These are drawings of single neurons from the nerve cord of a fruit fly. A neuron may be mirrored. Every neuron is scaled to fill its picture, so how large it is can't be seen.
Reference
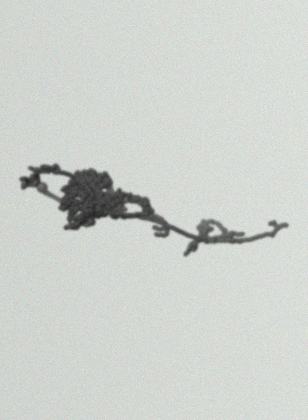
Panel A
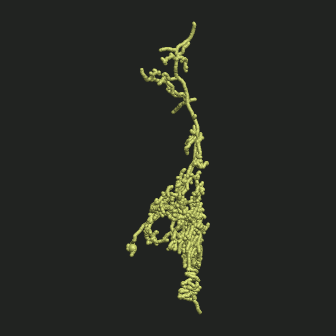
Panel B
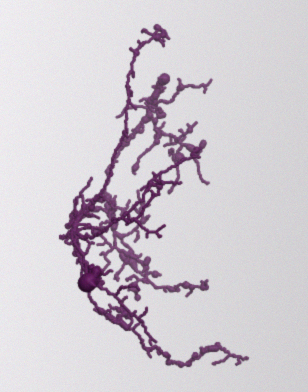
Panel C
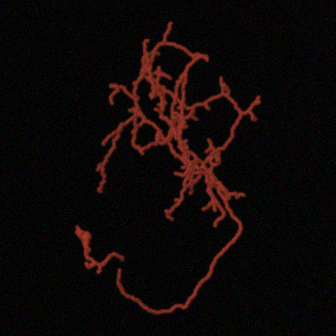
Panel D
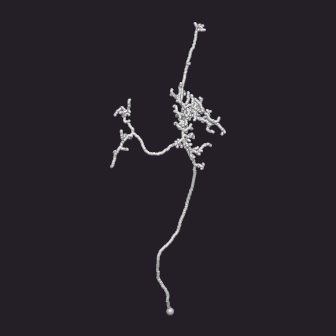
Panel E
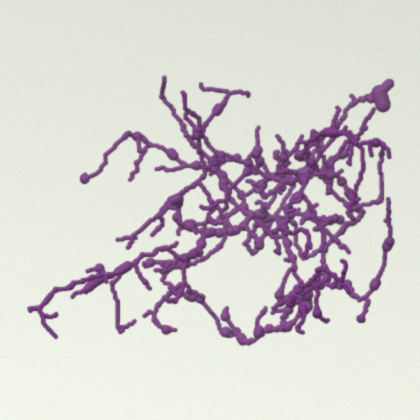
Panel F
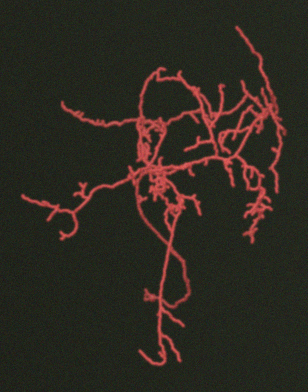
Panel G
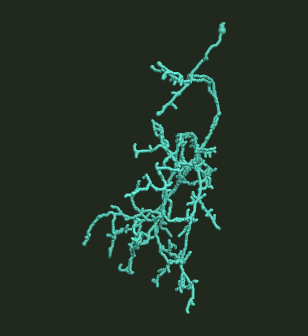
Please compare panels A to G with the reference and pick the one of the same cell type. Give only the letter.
A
